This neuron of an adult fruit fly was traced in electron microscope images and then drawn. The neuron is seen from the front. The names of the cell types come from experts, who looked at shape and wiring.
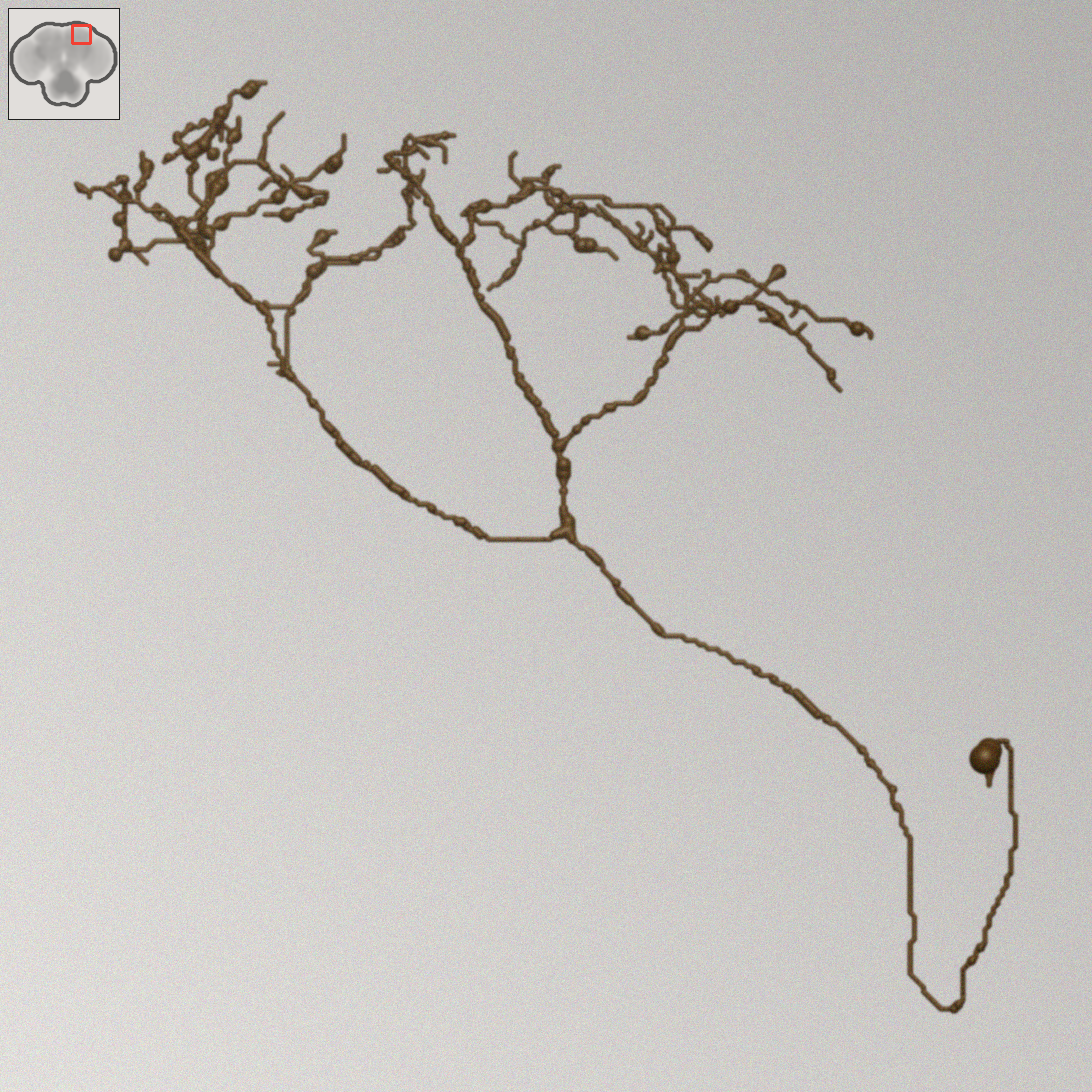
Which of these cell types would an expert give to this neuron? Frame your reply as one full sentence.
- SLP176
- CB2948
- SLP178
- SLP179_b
This neuron is recognized as the cell type CB2948.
